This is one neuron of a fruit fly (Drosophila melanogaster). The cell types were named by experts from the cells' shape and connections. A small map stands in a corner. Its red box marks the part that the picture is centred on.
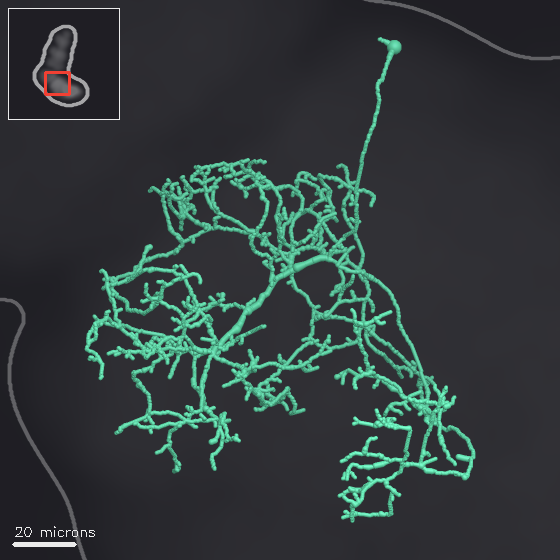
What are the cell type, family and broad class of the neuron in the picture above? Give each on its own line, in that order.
AVLP706m
hemilineage DL1_ventral
central-brain intrinsic neuron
